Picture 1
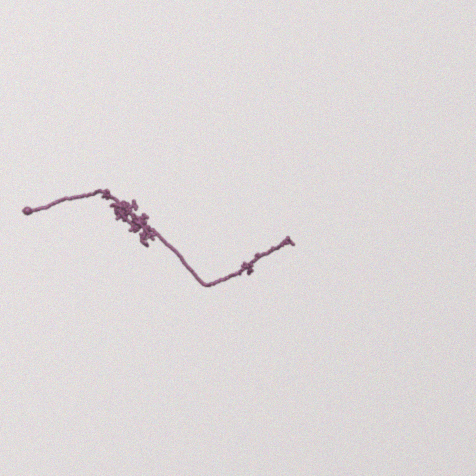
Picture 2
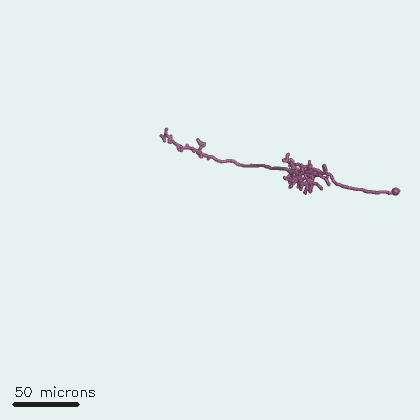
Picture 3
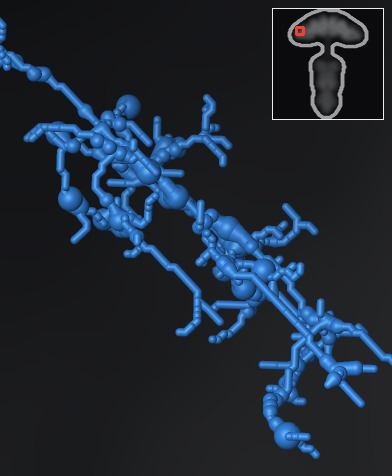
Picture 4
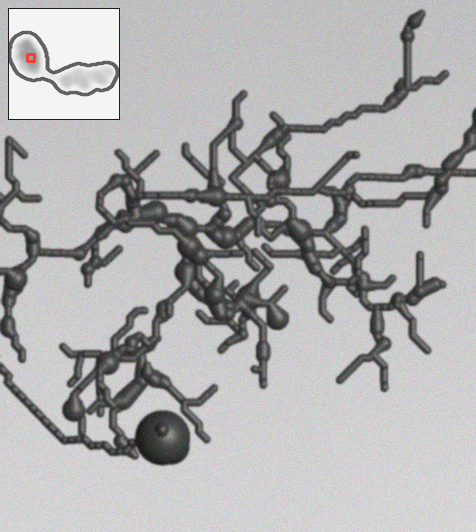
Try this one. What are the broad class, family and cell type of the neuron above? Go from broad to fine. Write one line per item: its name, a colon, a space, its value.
broad class: optic-lobe intrinsic neuron
family: Tm
cell type: Tm37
